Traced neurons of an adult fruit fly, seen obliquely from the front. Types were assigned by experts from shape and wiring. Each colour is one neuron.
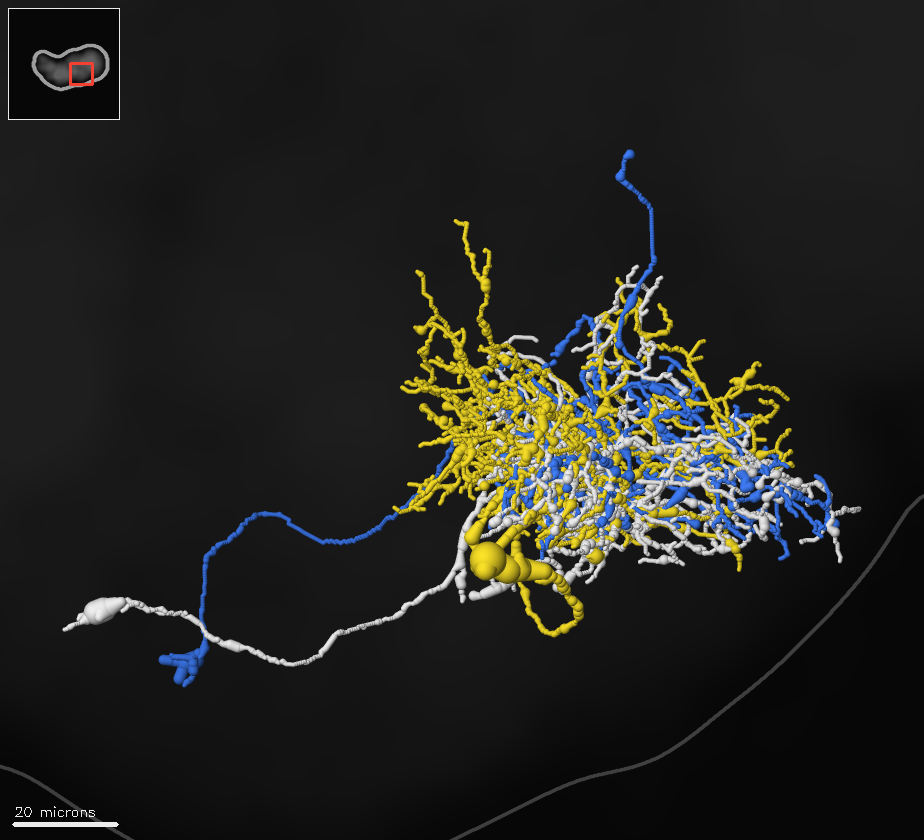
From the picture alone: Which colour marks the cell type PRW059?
blue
